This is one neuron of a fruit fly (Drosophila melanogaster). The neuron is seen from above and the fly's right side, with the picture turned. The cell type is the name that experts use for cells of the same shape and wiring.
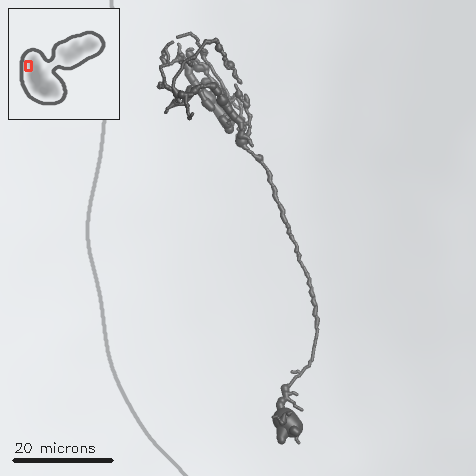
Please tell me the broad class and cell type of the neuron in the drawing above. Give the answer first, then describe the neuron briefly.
This is an optic-lobe intrinsic neuron. Its cell type is Lai. It lies in the brain. From top to bottom in the picture it spans about 85 microns.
